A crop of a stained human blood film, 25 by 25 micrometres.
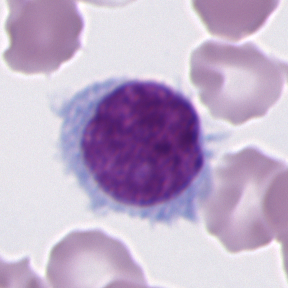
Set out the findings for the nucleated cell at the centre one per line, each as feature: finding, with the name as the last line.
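Size: about 15 by 12 micrometres
Projections: fine and hair-like, sticking out from the cytoplasm around much of the edge
Cytoplasm: pale blue, a wider rim on the left than on the right
Nucleus: round, about 11 micrometres across, filling about 70% of the cell's area and nearly reaching the right edge
Chromatin: purple, finely mottled, not in coarse dark clumps
Name: hairy cell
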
